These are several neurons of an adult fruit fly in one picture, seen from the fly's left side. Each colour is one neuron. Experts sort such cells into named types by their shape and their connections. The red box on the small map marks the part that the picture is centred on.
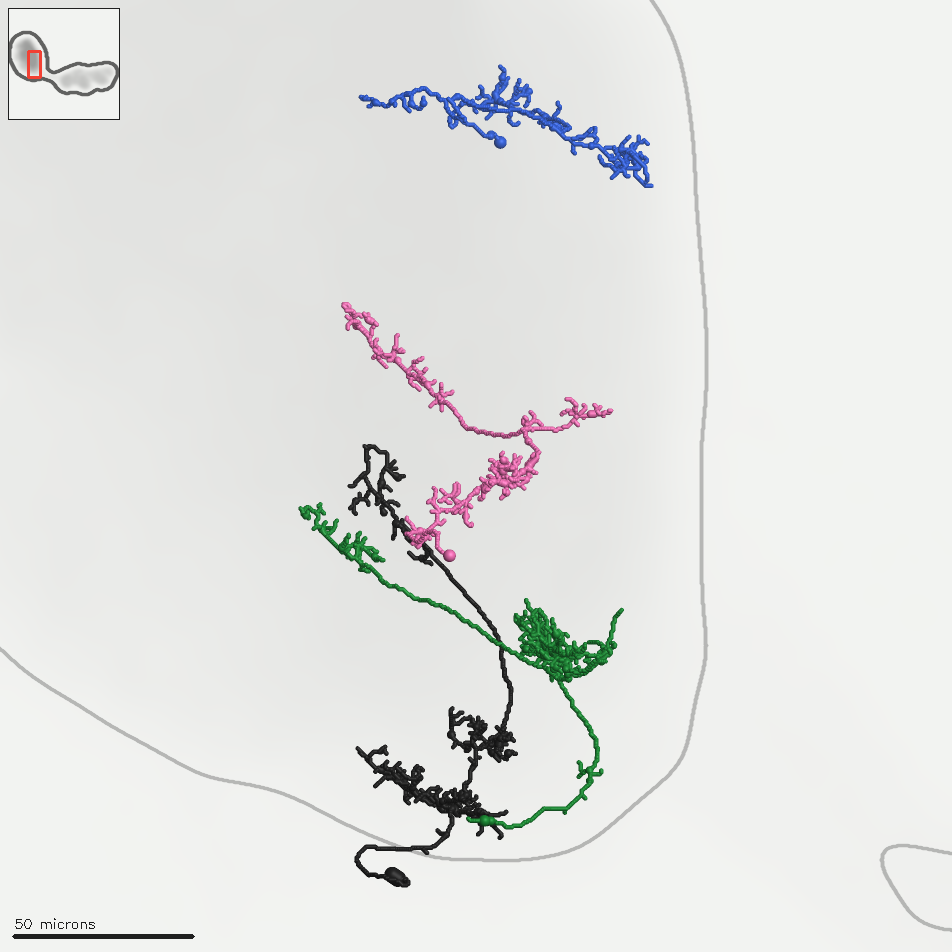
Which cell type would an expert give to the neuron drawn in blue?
TmY4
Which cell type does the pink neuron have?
TmY5a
